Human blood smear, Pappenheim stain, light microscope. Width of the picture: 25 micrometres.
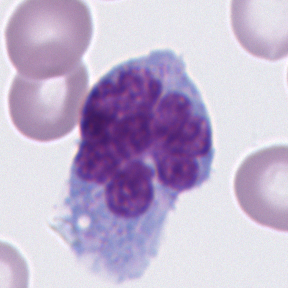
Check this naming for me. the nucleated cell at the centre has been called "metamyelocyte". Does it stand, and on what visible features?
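No, metamyelocyte doesn't suit this one; it's a monocyte. It comes down to the cytoplasm colour, a pale grey-blue, which is the monocyte's tone and not a metamyelocyte's.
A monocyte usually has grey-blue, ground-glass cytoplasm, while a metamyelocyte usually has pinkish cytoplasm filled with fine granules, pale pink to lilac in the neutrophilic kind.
The single small, round, clear vacuole in the lower-left cytoplasm points the same way.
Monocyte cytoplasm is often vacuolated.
Otherwise, the cytoplasm is broadest below and to the left of the nucleus, there are no coarse coloured granules in it, and the lower-left edge of the cell is ragged and frayed. The nucleus measures about 12 micrometres across.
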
